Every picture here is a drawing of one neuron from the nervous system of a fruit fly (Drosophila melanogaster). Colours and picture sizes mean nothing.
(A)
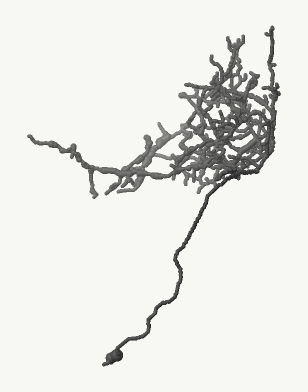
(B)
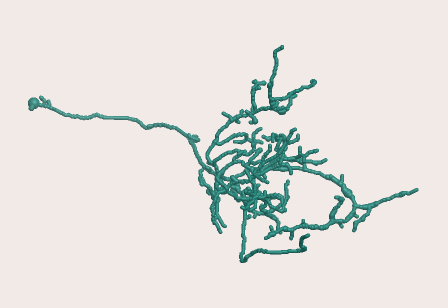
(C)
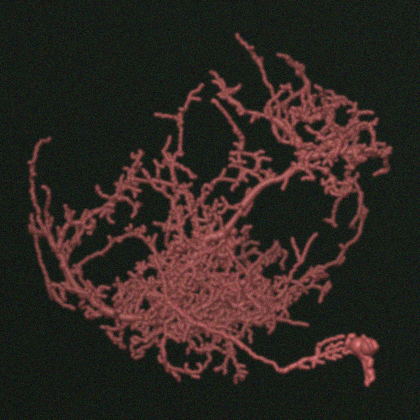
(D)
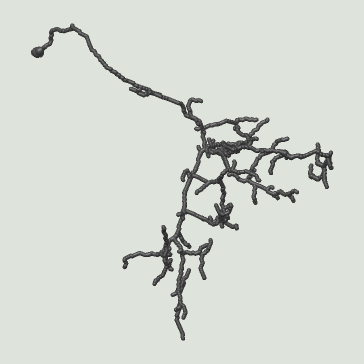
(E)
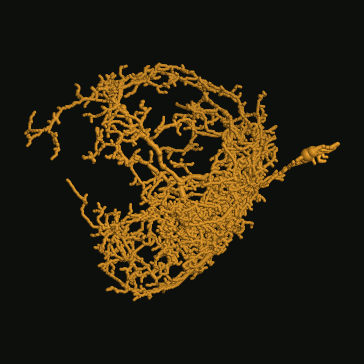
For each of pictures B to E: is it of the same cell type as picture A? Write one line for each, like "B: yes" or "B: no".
B: yes
C: no
D: yes
E: no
